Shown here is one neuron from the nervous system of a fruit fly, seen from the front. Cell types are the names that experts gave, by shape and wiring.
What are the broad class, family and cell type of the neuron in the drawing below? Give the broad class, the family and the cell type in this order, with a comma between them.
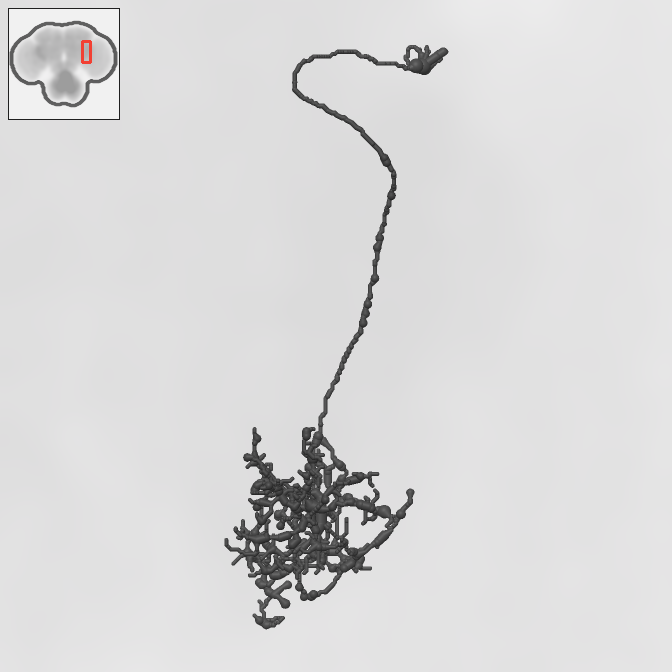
central-brain intrinsic neuron, hemilineage VLPl4_anterior, AVLP421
